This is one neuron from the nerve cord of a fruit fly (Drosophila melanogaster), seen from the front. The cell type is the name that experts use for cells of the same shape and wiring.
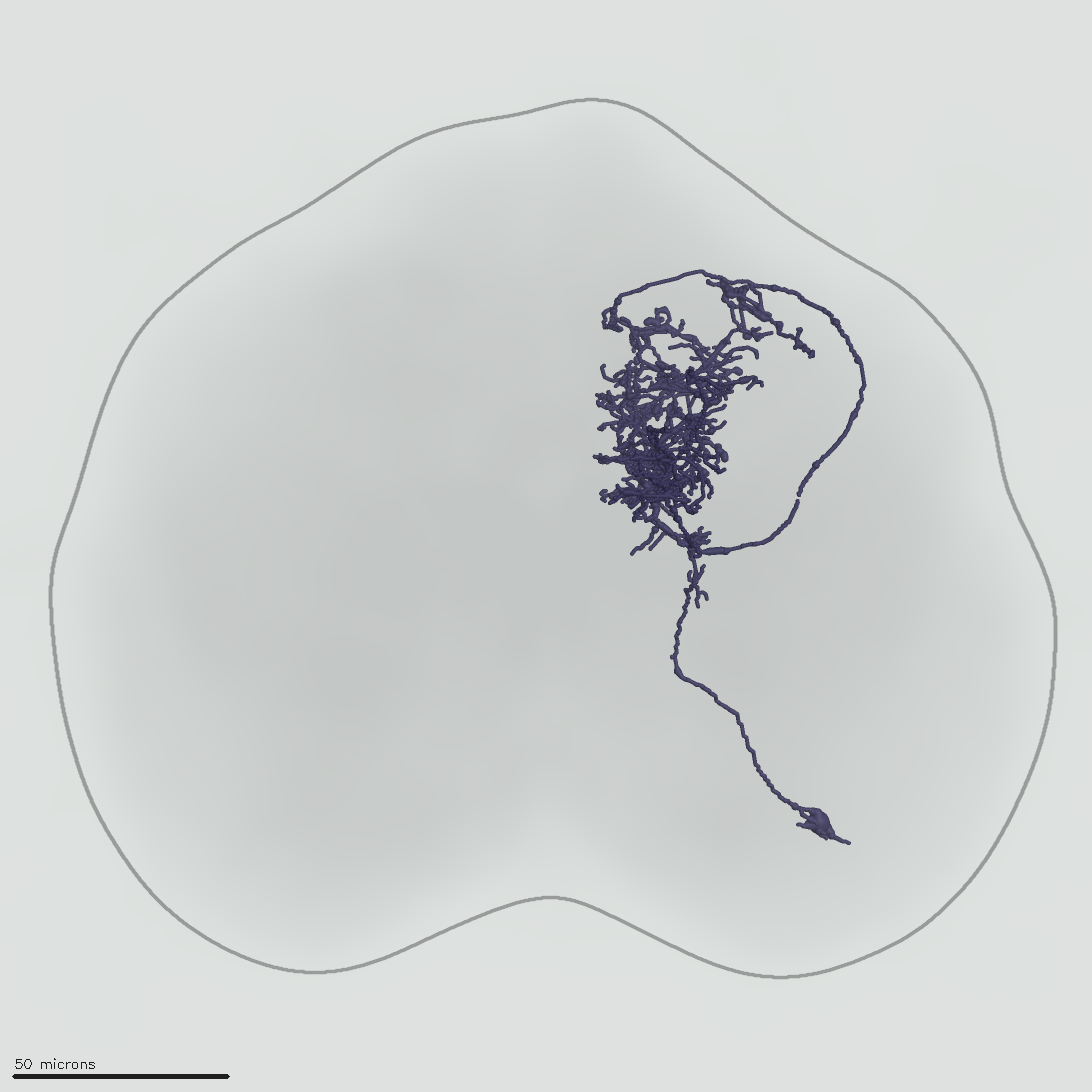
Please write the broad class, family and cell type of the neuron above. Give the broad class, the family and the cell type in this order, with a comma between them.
nerve-cord intrinsic neuron, hemilineage 12A, IN12A034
